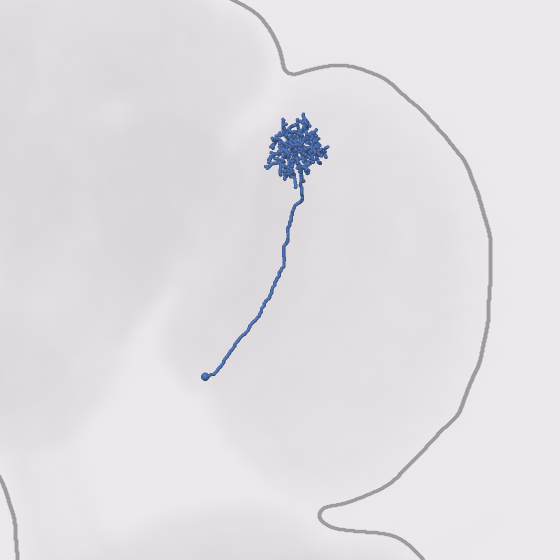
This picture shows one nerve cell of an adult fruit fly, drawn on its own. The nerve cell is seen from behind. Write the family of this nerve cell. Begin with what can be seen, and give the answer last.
In this view it is taller than it is wide. This is an optic-lobe intrinsic neuron. The family is Pm.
